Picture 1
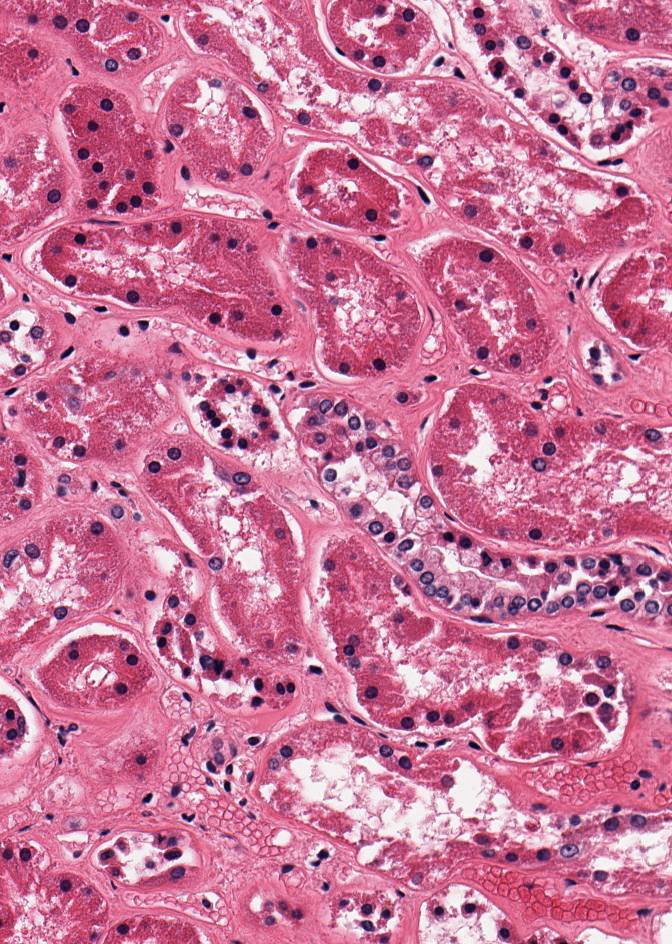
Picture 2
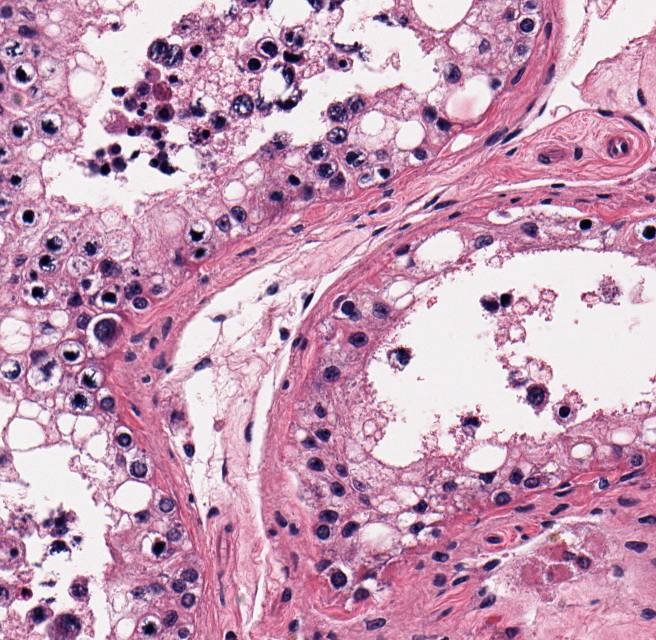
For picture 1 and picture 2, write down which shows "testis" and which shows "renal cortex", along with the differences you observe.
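Picture 1: renal cortex. Picture 2: testis. Renal cortex: tubules cut in many planes crowd the whole field, close together with little tissue between; most are lined by cells with abundant, granular, deeply pink cytoplasm. One tubule running diagonally through the centre toward the lower right has cuboidal cells with paler cytoplasm and closely set round nuclei. Testis: tubules lined by several cell layers, pale cytoplasm with many clear round vacuoles; clusters of small detached cells with dark, condensed round nuclei loose in the lumen, upper left.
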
